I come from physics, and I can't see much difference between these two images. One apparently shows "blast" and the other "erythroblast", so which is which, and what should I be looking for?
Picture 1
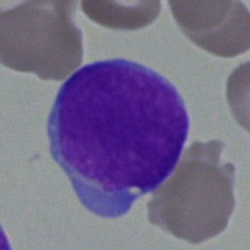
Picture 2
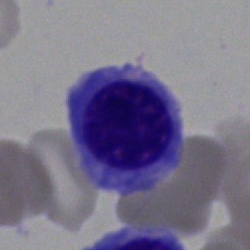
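Blast in picture 1, erythroblast in picture 2. Chromatin: picture 1 fine and evenly stippled, no coarse clumps; picture 2 dense dark purple throughout the nucleus.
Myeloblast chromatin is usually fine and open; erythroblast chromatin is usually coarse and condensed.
Nucleus, picture 1: fills nearly all of the cell.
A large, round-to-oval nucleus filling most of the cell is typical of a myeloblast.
Outline: picture 1 roughly round with a bulge of cytoplasm at lower left; picture 2 roughly round with a slightly uneven edge. Cytoplasm, picture 2: medium-to-deep blue, no vacuoles. Granules, picture 1: none in the cytoplasm.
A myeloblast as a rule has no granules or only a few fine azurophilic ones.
Other findings: picture 1 has a small clear spot at the lower edge of the nucleus where it meets the cytoplasm; picture 2 has a few small reddish-purple dots over the nucleus.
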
